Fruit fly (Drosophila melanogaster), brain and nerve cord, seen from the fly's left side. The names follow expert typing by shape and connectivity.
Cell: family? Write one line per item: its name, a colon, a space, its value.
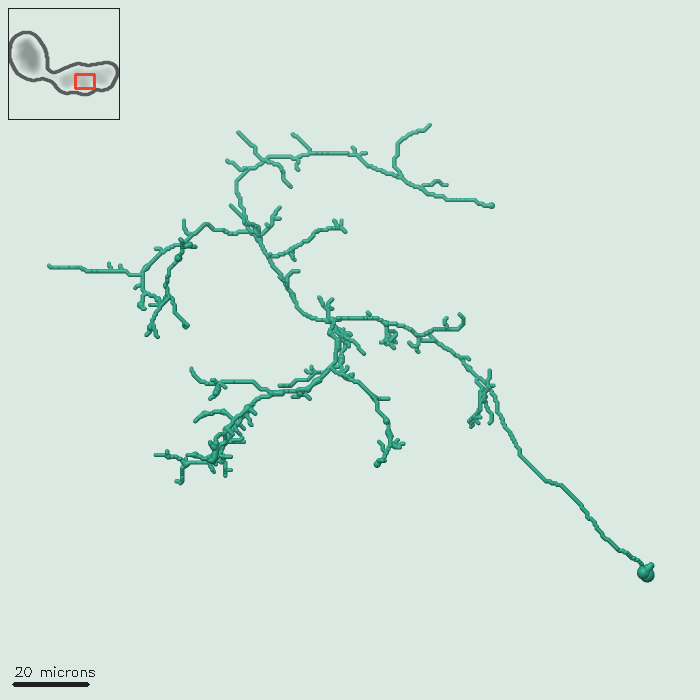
family: hemilineage 21A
